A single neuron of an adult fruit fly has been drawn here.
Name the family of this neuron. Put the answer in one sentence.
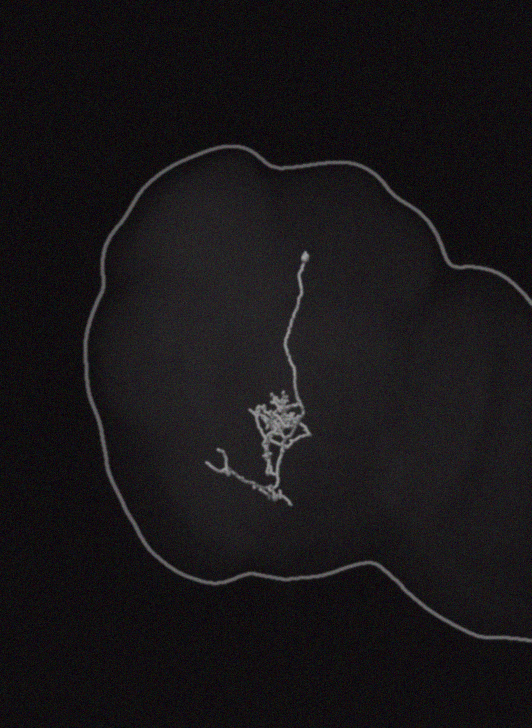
The family is hemilineage DM1_antero_ventral.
